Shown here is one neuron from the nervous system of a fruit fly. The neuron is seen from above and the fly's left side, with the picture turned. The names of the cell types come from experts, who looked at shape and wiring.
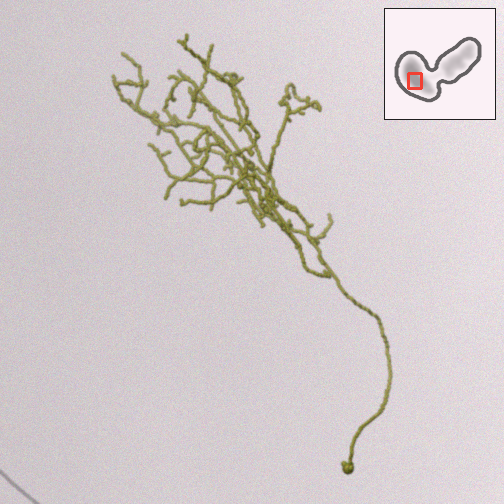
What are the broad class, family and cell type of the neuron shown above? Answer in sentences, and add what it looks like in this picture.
Its broad class is central-brain intrinsic neuron. The family is hemilineage SLPav3. Its cell type is LHAV2f2_a. It is in the brain and does not reach the nerve cord. Dozens of branch ends can be seen.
